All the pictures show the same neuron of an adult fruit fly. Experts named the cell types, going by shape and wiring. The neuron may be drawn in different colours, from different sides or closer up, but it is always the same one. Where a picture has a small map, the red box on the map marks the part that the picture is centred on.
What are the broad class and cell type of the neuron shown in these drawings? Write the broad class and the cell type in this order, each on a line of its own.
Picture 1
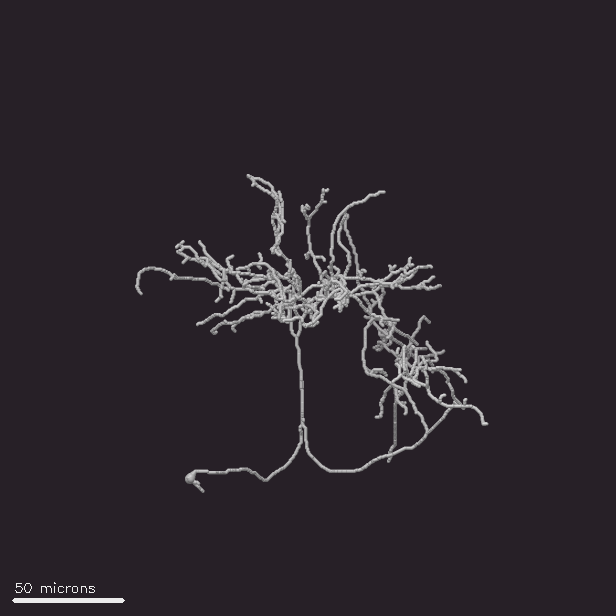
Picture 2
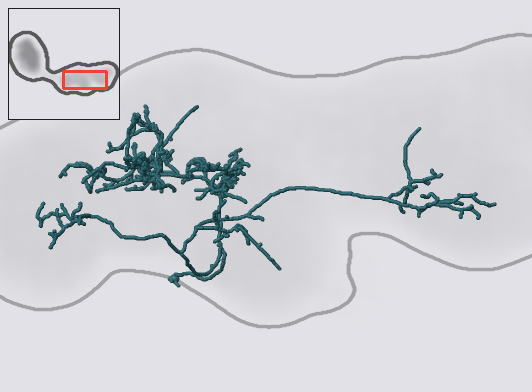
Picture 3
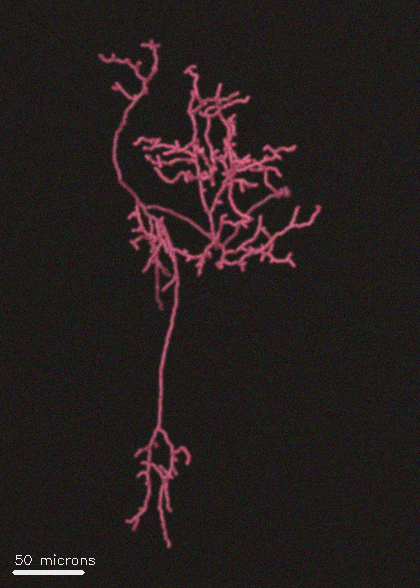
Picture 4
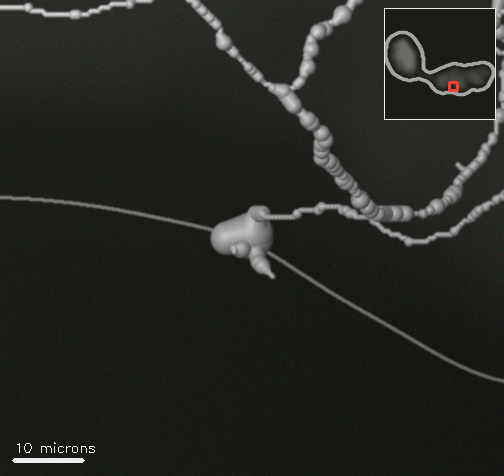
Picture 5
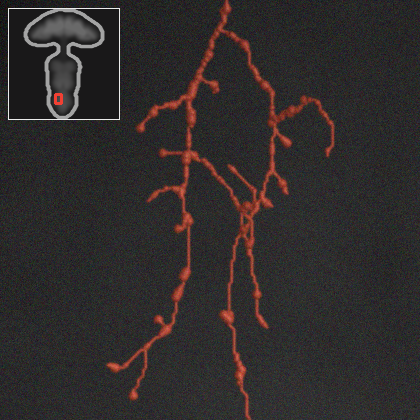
nerve-cord intrinsic neuron
INXXX134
